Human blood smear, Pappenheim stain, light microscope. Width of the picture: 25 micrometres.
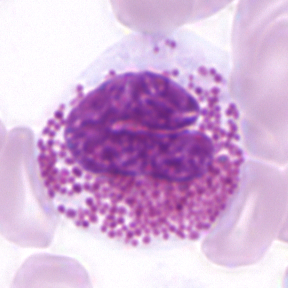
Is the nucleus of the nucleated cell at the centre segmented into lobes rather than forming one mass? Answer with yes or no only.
Yes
